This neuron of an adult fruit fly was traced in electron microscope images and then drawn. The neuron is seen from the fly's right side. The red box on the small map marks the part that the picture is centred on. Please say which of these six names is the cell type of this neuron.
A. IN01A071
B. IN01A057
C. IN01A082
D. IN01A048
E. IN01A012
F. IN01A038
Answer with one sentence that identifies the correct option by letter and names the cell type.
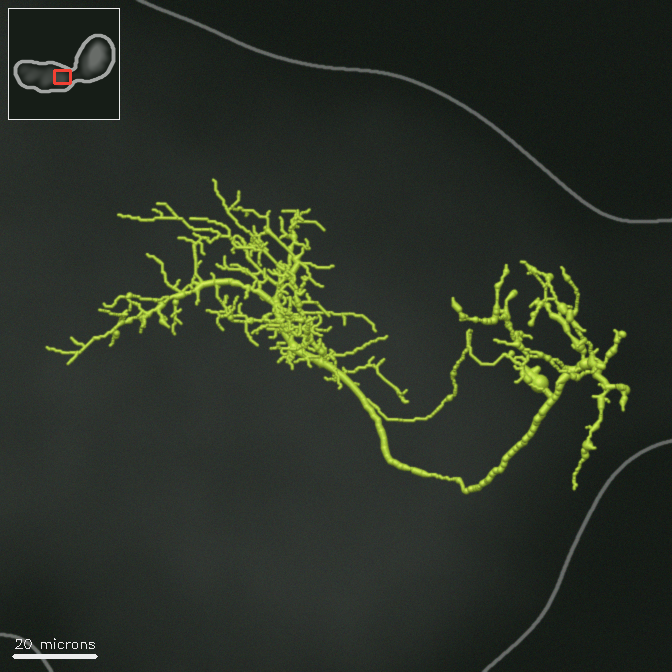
In cell type, the neuron corresponds to option F, IN01A038.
